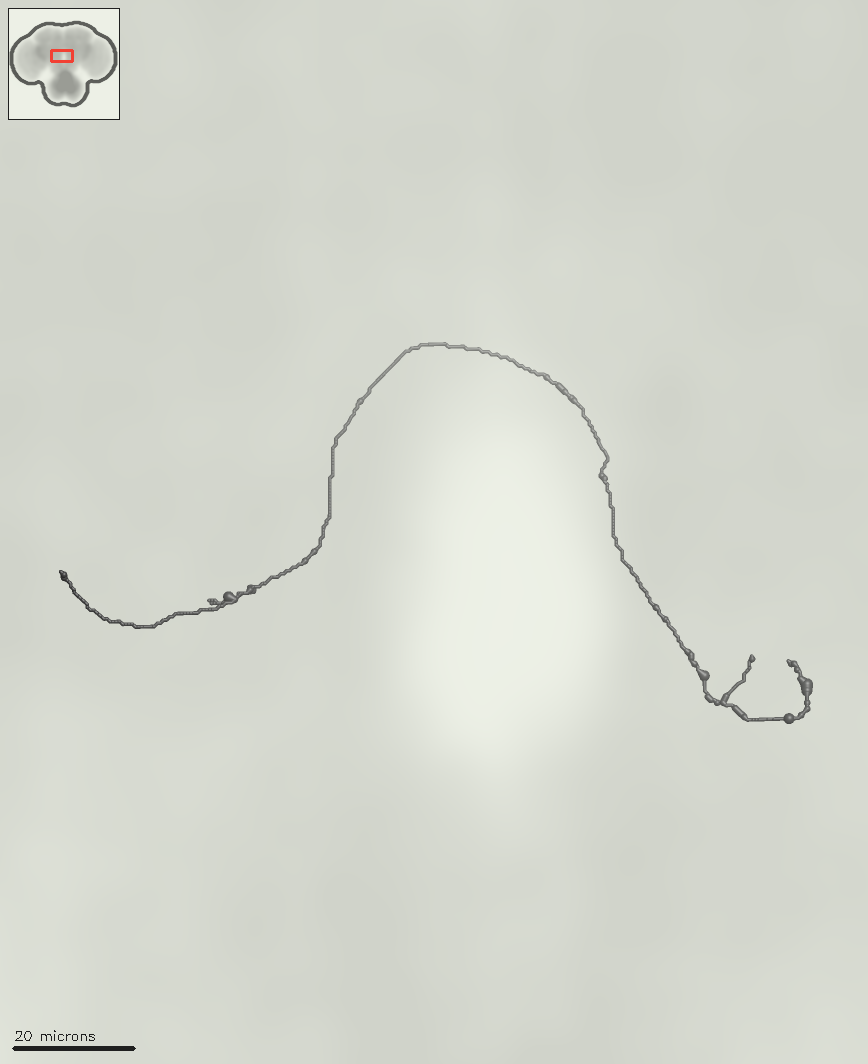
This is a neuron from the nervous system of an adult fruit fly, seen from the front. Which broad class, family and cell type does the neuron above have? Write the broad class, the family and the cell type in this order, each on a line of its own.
sensory neuron entering the brain
class olfactory
ORN_VM4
